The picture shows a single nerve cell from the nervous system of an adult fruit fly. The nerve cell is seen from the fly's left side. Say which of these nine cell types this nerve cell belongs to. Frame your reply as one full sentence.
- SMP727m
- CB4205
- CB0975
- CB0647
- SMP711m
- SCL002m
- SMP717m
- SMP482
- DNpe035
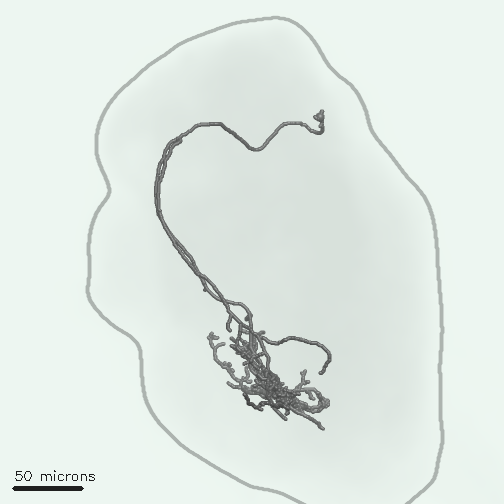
This nerve cell falls under the cell type CB0647.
